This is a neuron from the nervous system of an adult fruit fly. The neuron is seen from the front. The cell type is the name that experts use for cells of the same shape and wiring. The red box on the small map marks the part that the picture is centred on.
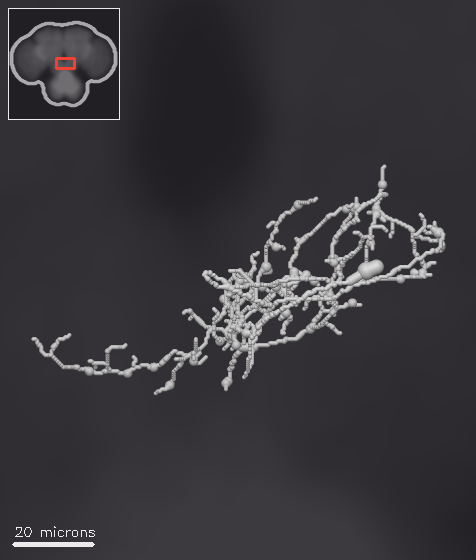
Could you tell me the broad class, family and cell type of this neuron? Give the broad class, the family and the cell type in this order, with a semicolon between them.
central-brain intrinsic neuron; hemilineage TRdm; GNG354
